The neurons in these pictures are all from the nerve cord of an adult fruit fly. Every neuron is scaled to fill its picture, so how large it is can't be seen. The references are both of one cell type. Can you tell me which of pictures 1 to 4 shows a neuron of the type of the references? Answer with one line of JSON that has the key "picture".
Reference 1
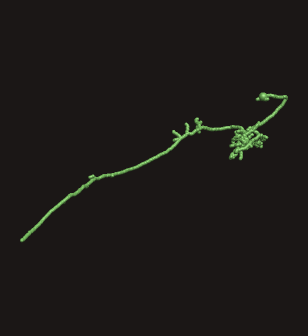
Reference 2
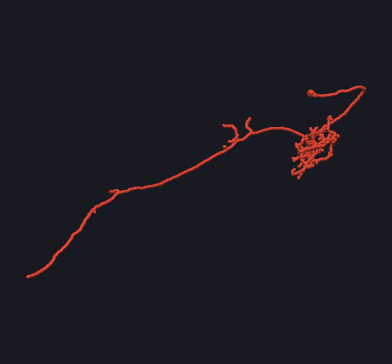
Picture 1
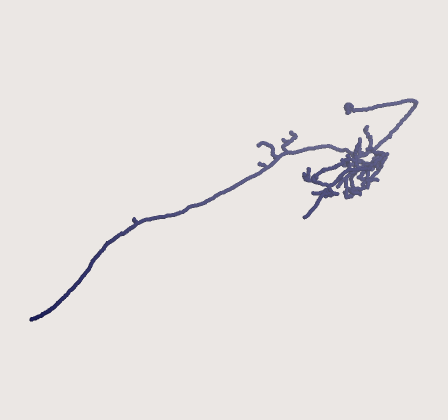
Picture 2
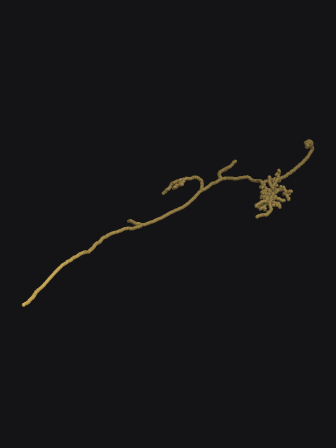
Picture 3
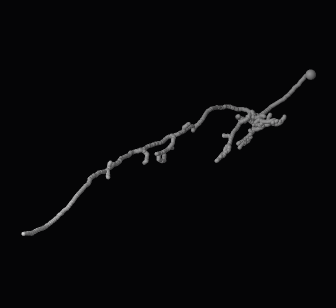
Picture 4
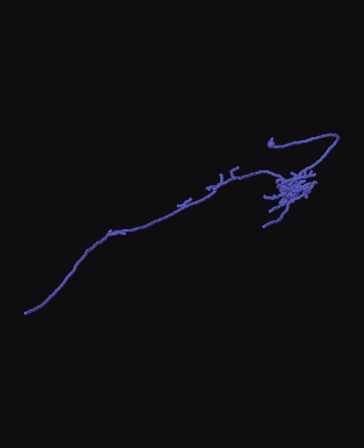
{"picture": 1}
